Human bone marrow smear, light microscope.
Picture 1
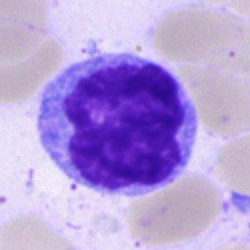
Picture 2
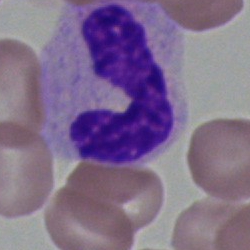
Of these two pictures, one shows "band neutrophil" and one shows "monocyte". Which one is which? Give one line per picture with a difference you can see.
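Picture 1: monocyte. The nucleus fills most of the cell and has a shallow notch on its left side.
Picture 2: band neutrophil. The cytoplasm is plentiful and pale lilac.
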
